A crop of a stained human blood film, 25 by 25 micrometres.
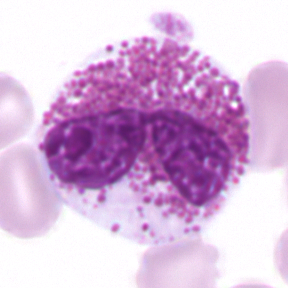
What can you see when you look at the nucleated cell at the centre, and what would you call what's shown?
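First, the outline is roughly round and intact. Second, the nucleus has two lobes joined by a narrow strand, lying side by side across the lower half of the cell. Third, the chromatin is dark purple and coarsely clumped. Last, the name: eosinophil.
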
